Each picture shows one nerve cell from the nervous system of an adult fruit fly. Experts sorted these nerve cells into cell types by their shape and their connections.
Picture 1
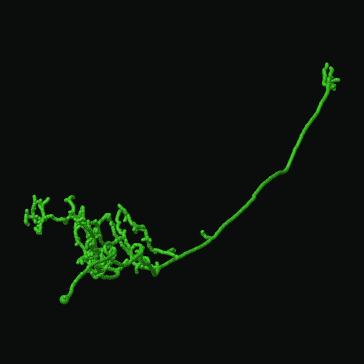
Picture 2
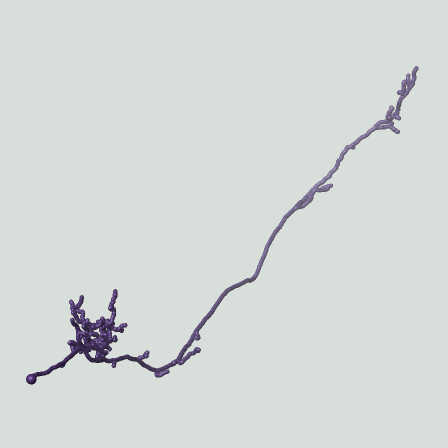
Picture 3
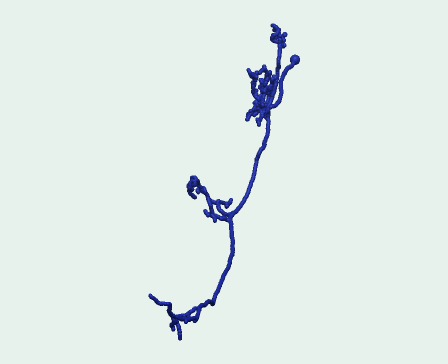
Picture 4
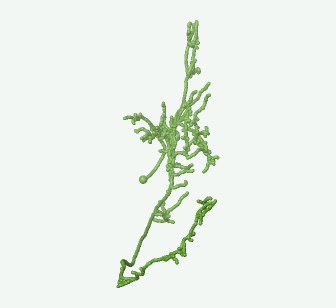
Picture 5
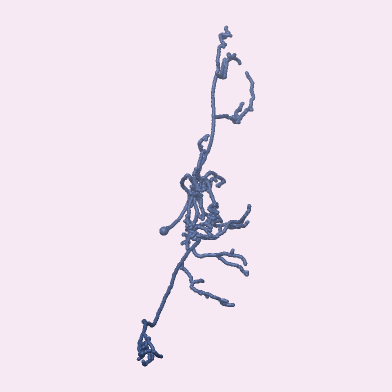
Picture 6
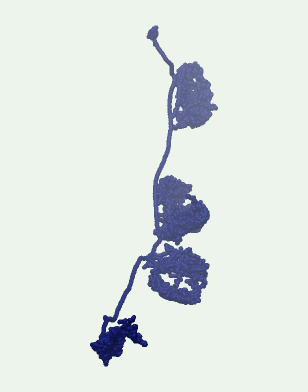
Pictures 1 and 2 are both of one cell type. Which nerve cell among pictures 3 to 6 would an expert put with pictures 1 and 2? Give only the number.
3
